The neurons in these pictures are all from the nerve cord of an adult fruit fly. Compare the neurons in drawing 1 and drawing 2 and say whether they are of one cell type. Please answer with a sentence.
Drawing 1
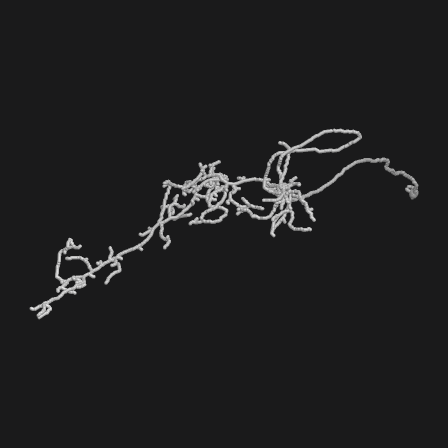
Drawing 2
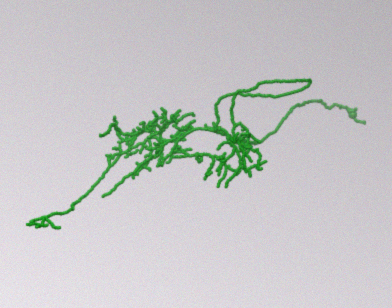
They are of the same cell type.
